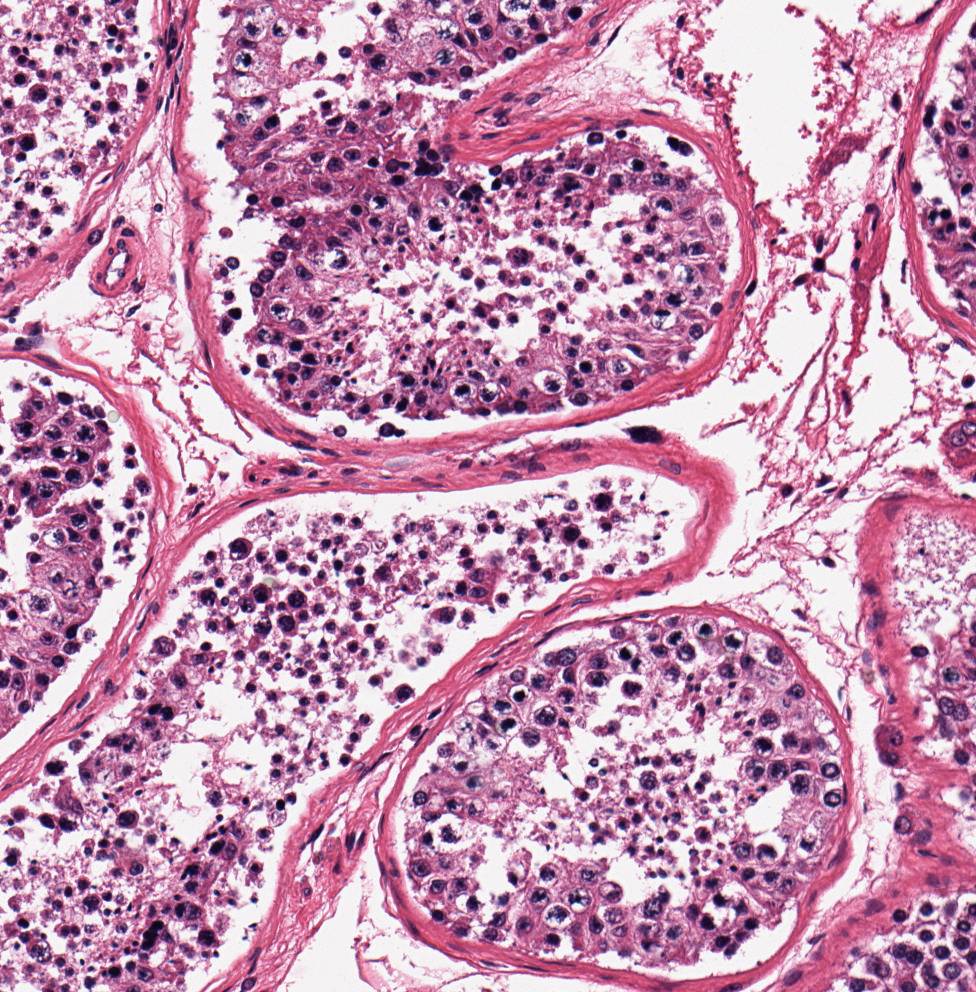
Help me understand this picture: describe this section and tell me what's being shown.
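Several large rounded and oval tubule profiles fill the field, separated by narrow strips of loose tissue. Each tubule has a thick, pink, layered fibrous wall holding flattened spindle-shaped nuclei. Inside, instead of a single lining layer, you'll see many layers of rounded germ cells. The tissue between tubules is pale, loose and wispy, with few cells, and most extensive at the upper right. The section is testis.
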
